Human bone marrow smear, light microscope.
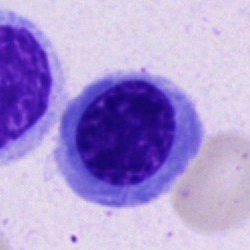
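Erythroblast at the centre of a stained human bone marrow smear. First, the outline is round and smooth. Second, the nucleus sits off-centre toward the upper left. Third, its chromatin is dark purple and coarsely clumped. Last, the rim of cytoplasm is widest on the right and lower side.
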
